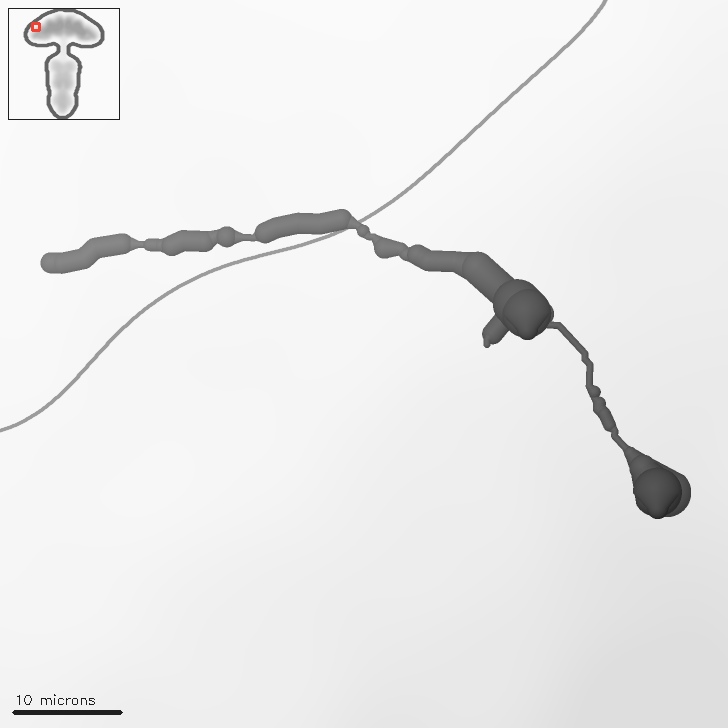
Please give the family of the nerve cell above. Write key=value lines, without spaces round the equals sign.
family=L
